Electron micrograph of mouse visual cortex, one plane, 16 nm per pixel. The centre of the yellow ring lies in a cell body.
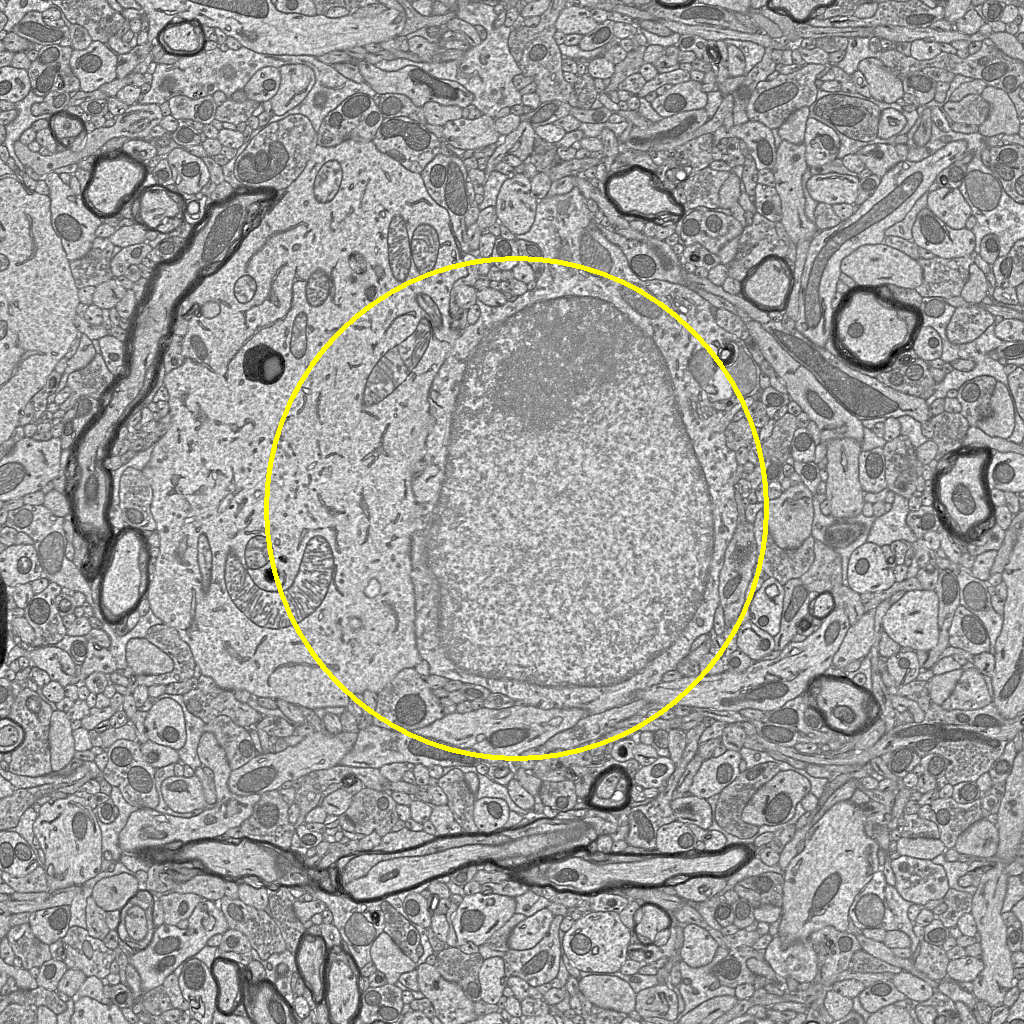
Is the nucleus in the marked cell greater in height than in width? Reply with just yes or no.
Yes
